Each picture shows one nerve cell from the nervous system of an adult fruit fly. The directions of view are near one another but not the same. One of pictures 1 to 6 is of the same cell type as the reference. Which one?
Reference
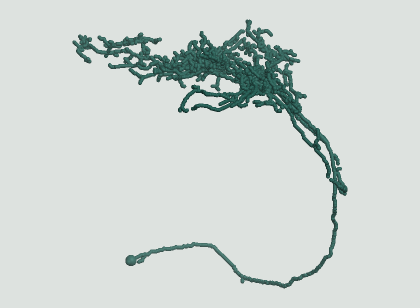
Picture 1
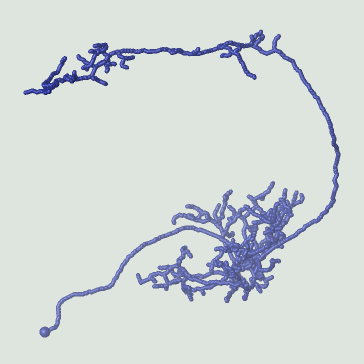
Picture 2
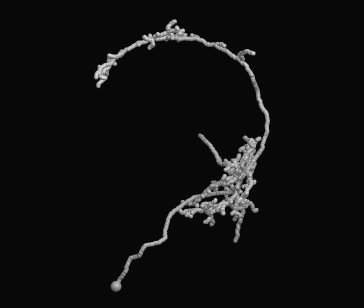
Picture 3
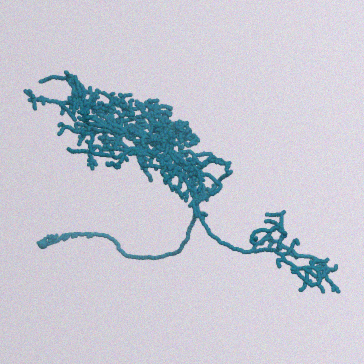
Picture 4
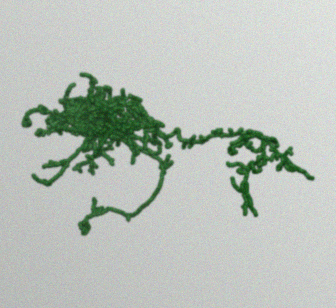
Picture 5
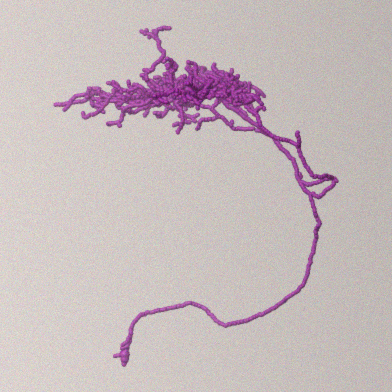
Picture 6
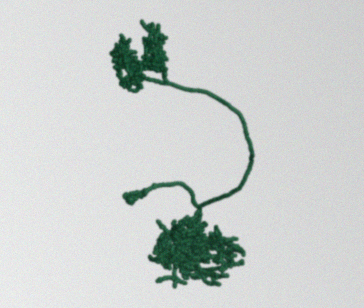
Picture 5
